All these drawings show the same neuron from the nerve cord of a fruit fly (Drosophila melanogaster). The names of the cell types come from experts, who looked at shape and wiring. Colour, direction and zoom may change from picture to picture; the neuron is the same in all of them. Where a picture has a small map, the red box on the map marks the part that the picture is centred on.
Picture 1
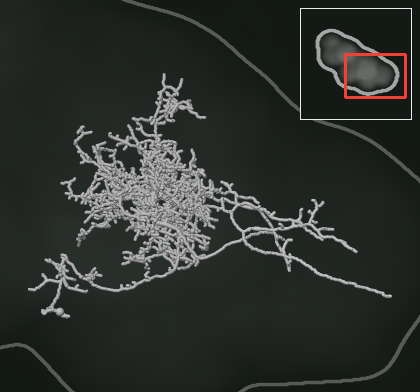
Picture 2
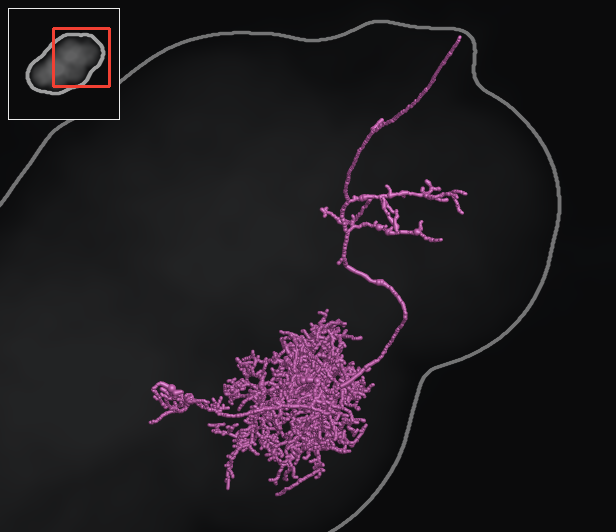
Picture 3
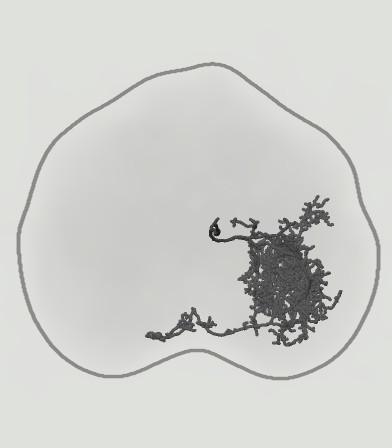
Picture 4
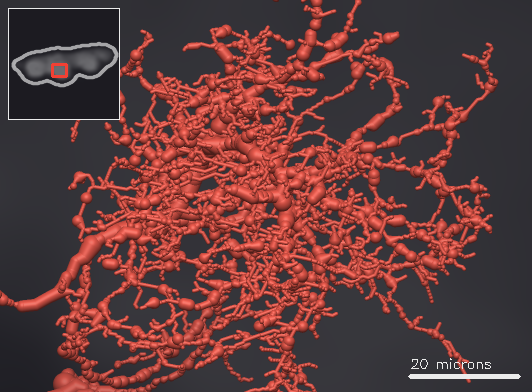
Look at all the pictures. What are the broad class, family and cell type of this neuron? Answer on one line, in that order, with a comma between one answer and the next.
ascending neuron, hemilineage 14A, AN14A003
